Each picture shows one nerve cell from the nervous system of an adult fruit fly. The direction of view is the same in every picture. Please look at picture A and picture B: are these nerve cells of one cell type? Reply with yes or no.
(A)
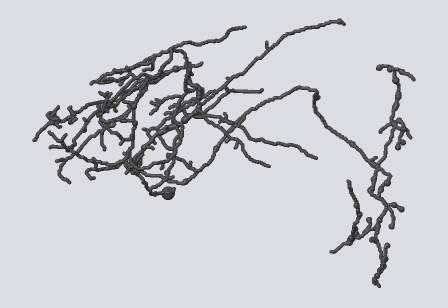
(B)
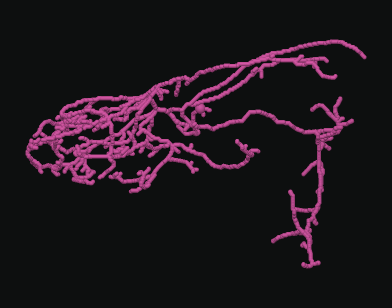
yes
